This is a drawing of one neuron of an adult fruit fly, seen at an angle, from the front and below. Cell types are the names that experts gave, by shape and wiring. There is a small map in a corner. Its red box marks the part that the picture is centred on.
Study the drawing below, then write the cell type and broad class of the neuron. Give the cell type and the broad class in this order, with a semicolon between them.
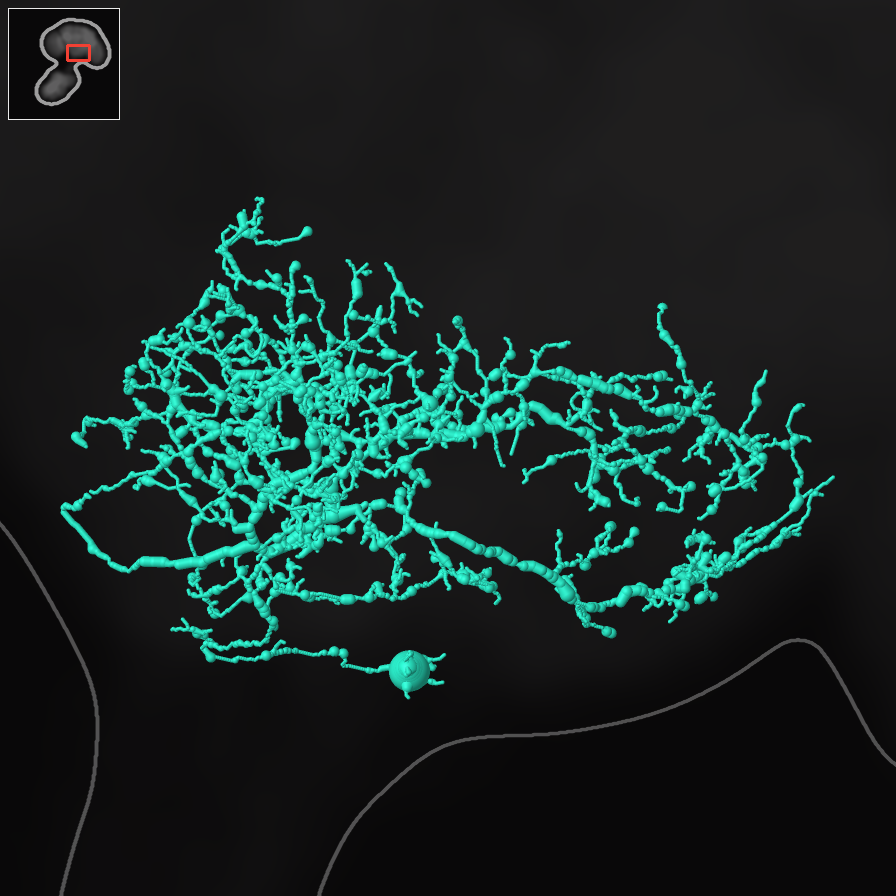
GNG047; central-brain intrinsic neuron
